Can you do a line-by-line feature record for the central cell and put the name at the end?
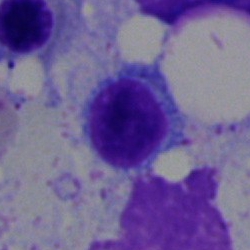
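Cytoplasm: only a narrow rim around the nucleus
Outer edge: fuzzy and ragged, not smooth
Clear space: small and round, touching the cell at lower right
Focus: blurred; fine nuclear detail cannot be made out
Name: erythroblast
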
